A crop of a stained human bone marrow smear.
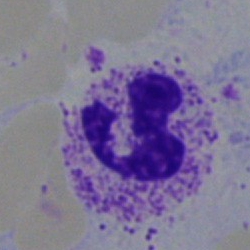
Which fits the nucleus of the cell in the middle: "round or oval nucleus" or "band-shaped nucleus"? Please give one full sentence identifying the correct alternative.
This cell has a nucleus bent into a band, not split into lobes.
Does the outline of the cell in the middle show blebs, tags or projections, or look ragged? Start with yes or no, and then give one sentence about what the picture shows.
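Yes. The cell is roughly round, with an edge made ragged by granules.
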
